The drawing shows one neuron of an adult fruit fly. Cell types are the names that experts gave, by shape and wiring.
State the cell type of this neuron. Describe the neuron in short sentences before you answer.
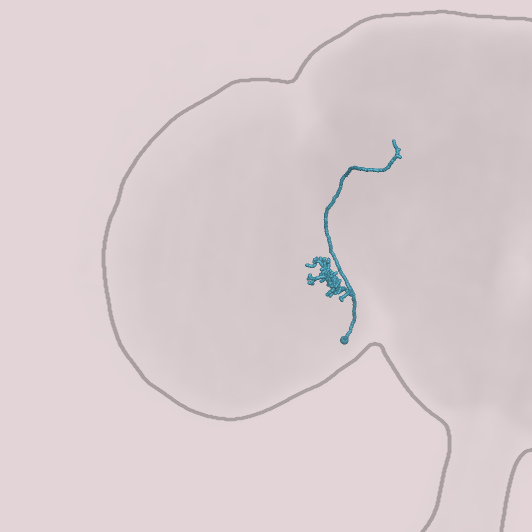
As drawn here it is taller than it is wide. Its broad class is visual projection neuron. The cell type is LoVP13.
